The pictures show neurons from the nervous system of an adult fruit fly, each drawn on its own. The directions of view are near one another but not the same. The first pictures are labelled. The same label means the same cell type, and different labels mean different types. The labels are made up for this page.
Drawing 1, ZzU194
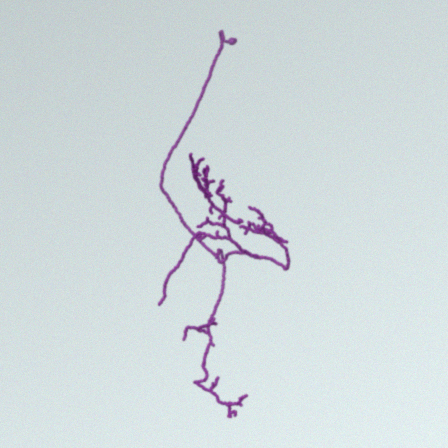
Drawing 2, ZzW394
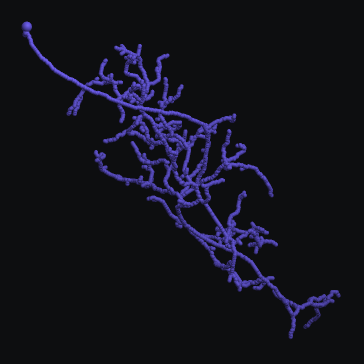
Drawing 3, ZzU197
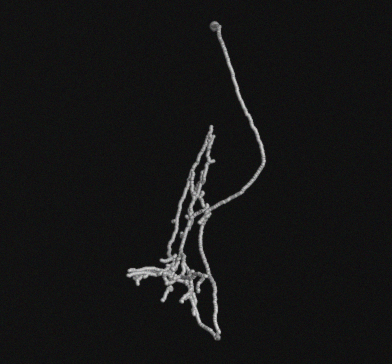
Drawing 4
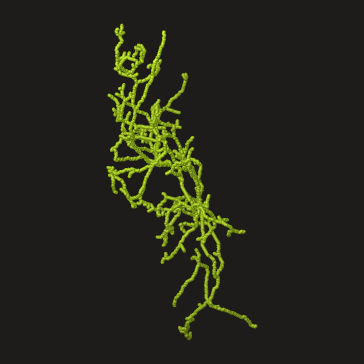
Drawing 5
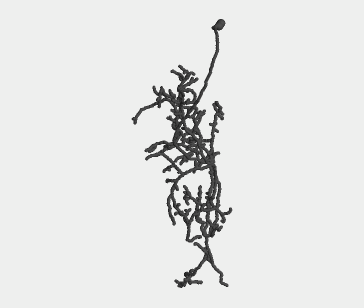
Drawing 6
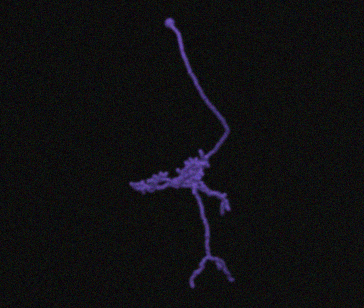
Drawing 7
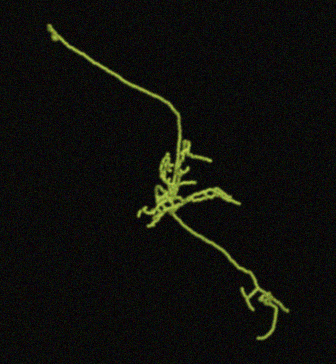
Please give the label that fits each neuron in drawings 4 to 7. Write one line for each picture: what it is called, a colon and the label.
4: ZzW394
5: ZzW394
6: ZzU194
7: ZzU194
